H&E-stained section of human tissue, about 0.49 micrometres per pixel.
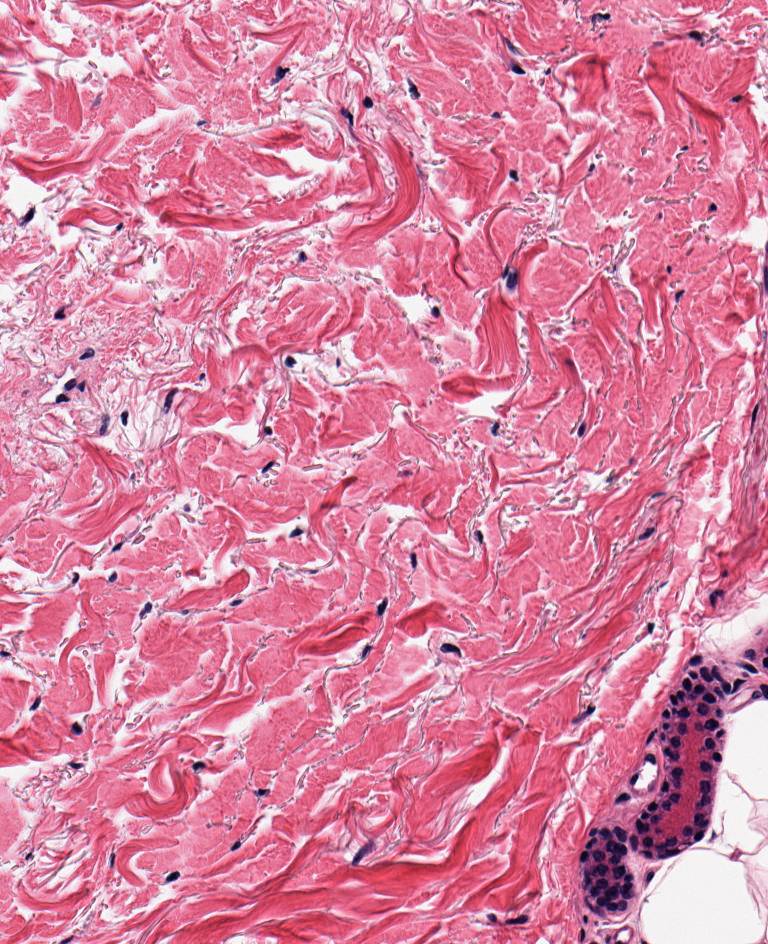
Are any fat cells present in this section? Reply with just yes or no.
Yes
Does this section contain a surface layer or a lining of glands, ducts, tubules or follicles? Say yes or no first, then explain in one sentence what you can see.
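Yes. A small cluster of glandular tubules lined by purple-staining cuboidal cells lies in the lower right corner.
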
